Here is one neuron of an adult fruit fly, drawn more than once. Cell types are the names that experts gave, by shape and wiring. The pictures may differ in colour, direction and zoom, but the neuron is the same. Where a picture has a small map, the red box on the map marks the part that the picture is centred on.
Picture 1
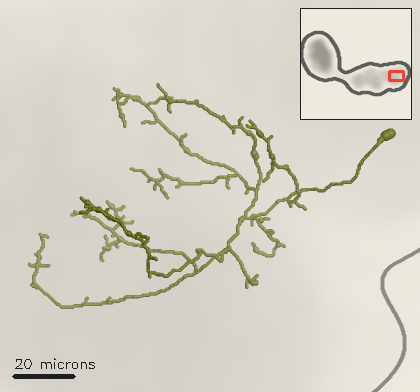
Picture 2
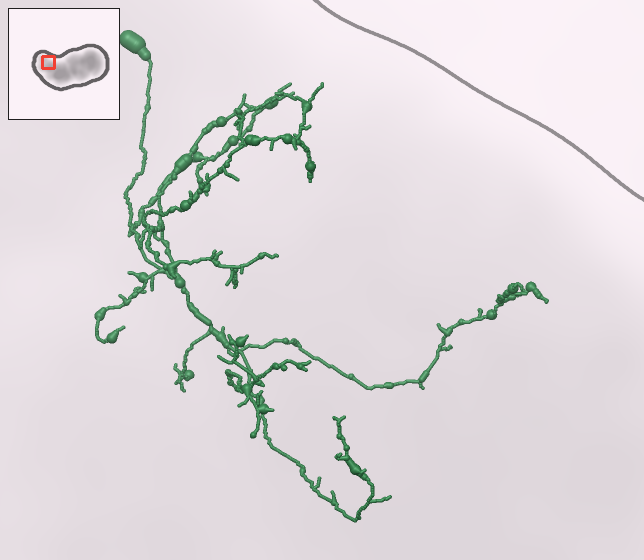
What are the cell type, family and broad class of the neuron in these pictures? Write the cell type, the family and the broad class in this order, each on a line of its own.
IN20A.22A088
hemilineage 20A.22A
nerve-cord intrinsic neuron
